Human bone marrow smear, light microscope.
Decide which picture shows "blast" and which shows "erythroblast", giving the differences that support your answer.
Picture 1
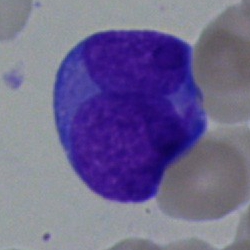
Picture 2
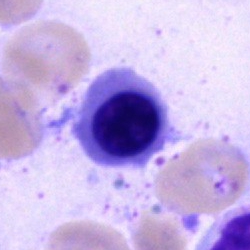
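First item, identity: the blast is in picture 1 and the erythroblast in picture 2. Outline: the blast's is smooth, without surface projections, and the erythroblast's is roughly round. Nucleus: the blast's chromatin is finely stippled and evenly spread, while no nucleoli can be seen in the erythroblast's nucleus. Cytoplasm: deep blue in the blast, and medium blue in the erythroblast, where it forms a moderate rim around the nucleus that is widest on the upper left side. Granules and vacuoles: neither is visible in the cytoplasm of either cell. Surroundings: red cells lie against the blast's right side, whereas small purple specks are scattered around the erythroblast and the pale red cells near it do not overlap it.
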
